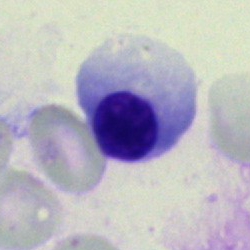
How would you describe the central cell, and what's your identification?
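Its outline is rounded, and the chromatin is dense and stains a dark purple. You won't find a distinct nucleolus anywhere in the nucleus. Notice too that the cytoplasm takes up more of the cell than the nucleus does. This one's an erythroblast.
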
